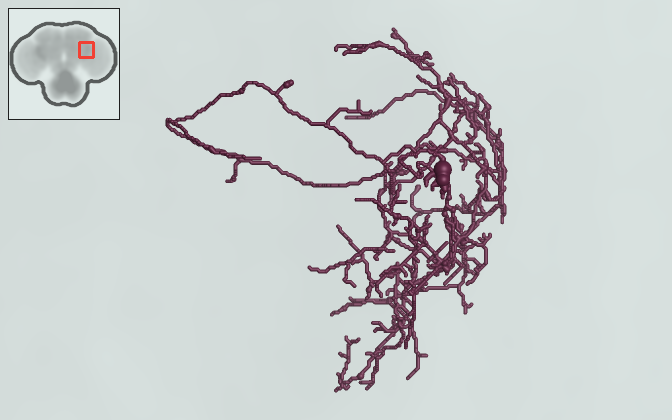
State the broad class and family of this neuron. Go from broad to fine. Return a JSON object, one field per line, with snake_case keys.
{
 "broad_class": "central-brain intrinsic neuron",
 "family": "hemilineage VLPa1_lateral"
}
